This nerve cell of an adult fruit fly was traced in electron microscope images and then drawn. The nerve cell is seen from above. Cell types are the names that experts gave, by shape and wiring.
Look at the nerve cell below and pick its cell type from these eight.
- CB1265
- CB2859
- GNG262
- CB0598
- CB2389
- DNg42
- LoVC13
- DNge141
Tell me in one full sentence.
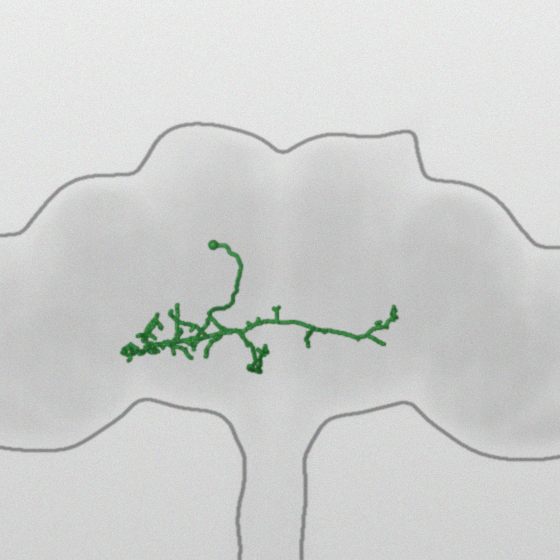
This nerve cell is classified under the cell type CB2859.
